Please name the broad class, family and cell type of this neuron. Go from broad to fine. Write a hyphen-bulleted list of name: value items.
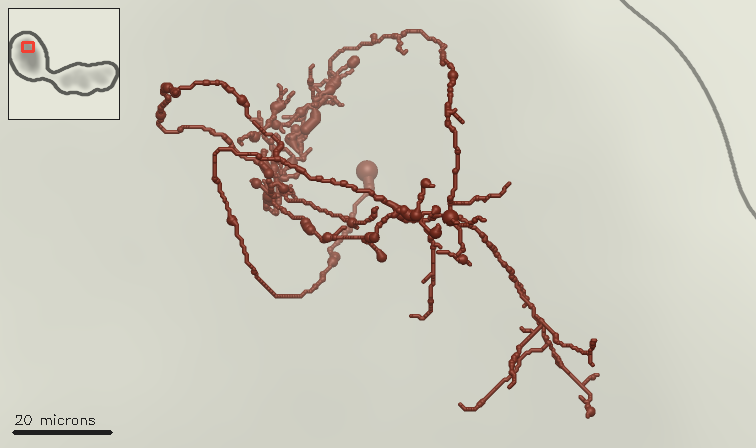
- broad class: central-brain intrinsic neuron
- family: hemilineage SLPal1
- cell type: SLP007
